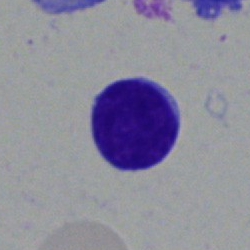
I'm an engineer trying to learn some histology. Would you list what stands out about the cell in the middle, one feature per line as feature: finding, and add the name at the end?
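Chromatin: dark and dense throughout the nucleus
Cytoplasm: very scant, at most a thin rim at the edge
Vacuoles: none seen
Surface: no projections
Name: lymphocyte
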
